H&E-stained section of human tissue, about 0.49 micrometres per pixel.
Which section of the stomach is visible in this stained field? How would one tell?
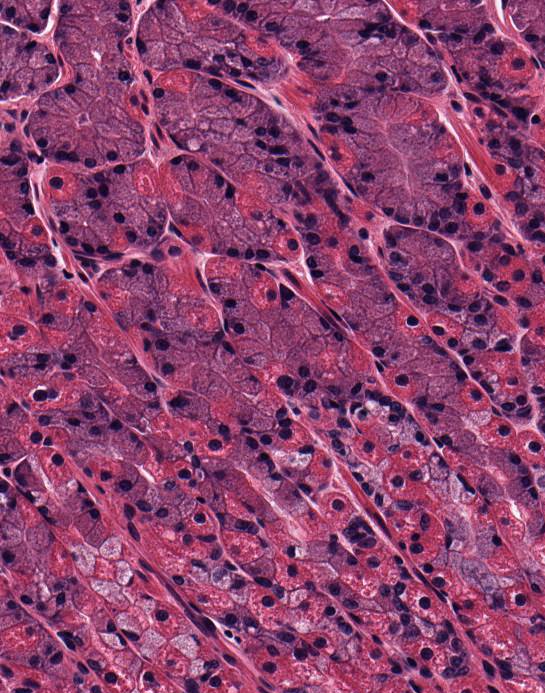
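Fundic glands make up this section. Parietal cells with bright pink cytoplasm and round, central nuclei are scattered throughout, among purple-staining cells.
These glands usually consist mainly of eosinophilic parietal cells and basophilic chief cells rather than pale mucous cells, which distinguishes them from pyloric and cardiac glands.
Stroma between glands is scant. Cells with pale grey, foamy cytoplasm cluster lower left.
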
